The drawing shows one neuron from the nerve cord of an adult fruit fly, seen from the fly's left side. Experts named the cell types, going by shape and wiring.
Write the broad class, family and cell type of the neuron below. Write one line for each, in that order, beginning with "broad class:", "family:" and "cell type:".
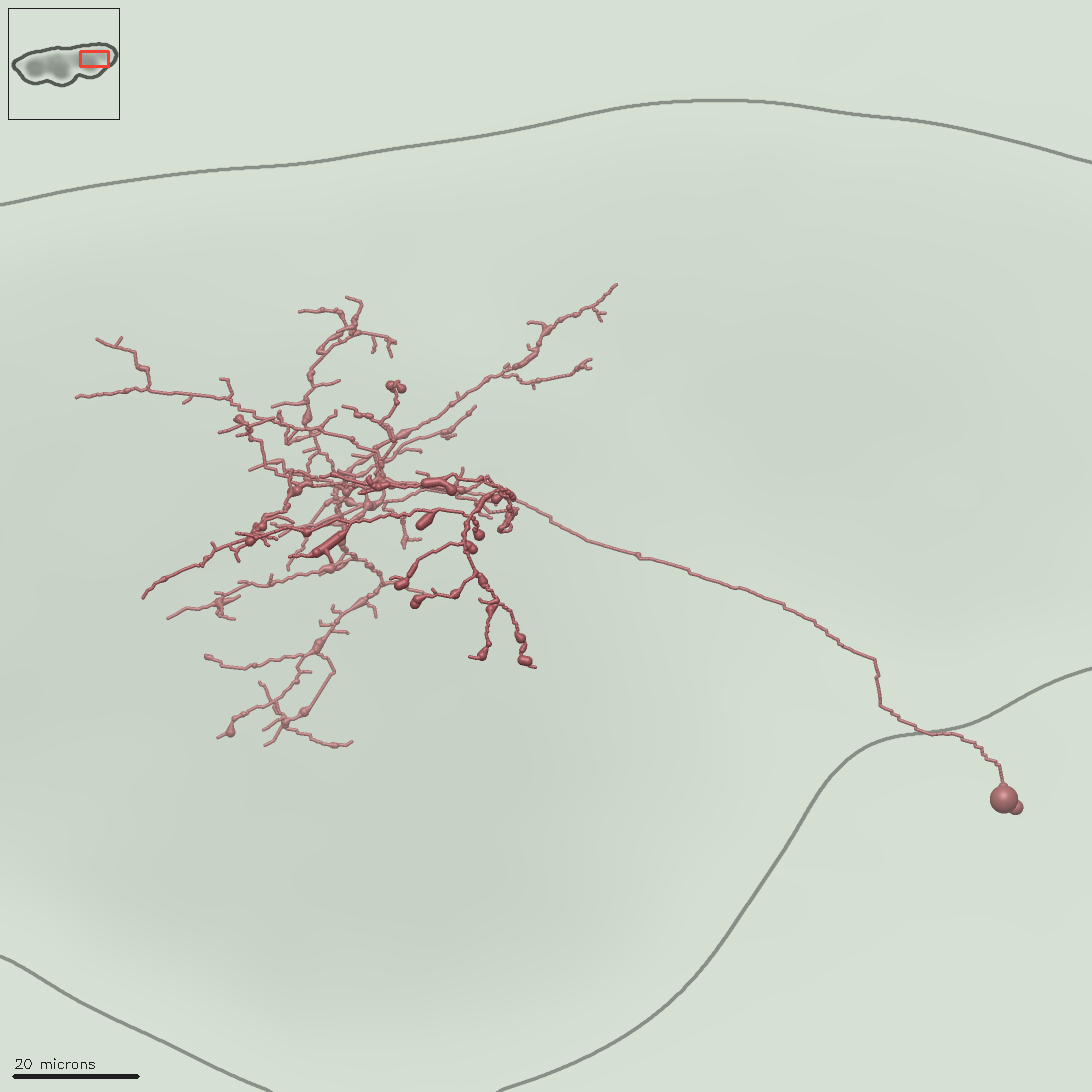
broad class: nerve-cord intrinsic neuron
family: hemilineage 03A
cell type: IN03A082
